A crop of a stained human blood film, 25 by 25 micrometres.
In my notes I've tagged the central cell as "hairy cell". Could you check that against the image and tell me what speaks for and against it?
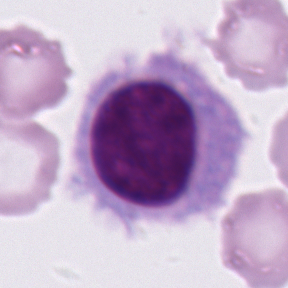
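The cell is about 15 micrometres across, and its border is ragged, with fine hair-like projections around much of the edge. Its nucleus, about 10 micrometres across, is round to oval without any indentation and fills about 50% of the cell. The chromatin is dark purple and clumped in a mottled pattern. The cytoplasm is pale greyish-blue, with no distinct granules and no vacuoles.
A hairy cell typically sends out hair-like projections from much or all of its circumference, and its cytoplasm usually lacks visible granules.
Both of these match the border and cytoplasm seen here.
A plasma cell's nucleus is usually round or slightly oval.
The nuclear shape would therefore fit plasma cell as well as hairy cell. This cell is a hairy cell.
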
